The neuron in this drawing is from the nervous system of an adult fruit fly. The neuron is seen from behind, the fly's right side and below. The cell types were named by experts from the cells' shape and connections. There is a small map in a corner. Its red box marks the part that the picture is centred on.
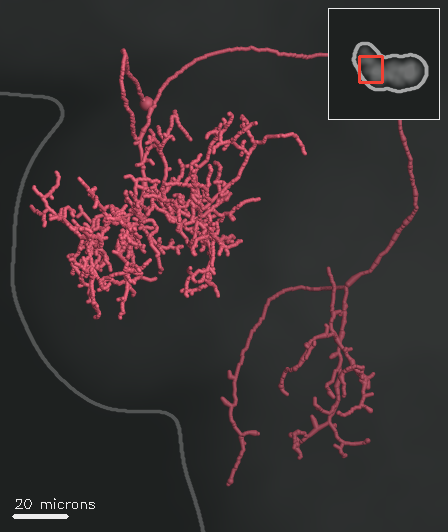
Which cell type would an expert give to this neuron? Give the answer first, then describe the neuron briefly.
The cell type is IN19A014. Its broad class is nerve-cord intrinsic neuron. By the scale bar it is about 170 microns tall in this view. As drawn here it is about as wide as it is tall.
